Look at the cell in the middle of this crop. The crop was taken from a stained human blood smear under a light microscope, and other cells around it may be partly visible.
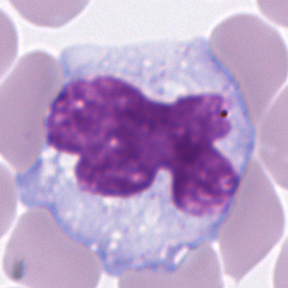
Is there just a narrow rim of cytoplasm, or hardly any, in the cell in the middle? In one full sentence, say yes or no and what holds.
No, the cell's cytoplasm is ample, not a thin rim.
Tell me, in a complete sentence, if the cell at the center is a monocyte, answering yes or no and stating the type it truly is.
Yes, the cell in the central position is a monocyte.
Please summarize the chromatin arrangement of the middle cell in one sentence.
The chromatin pattern is fine and free of coarse clumps.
